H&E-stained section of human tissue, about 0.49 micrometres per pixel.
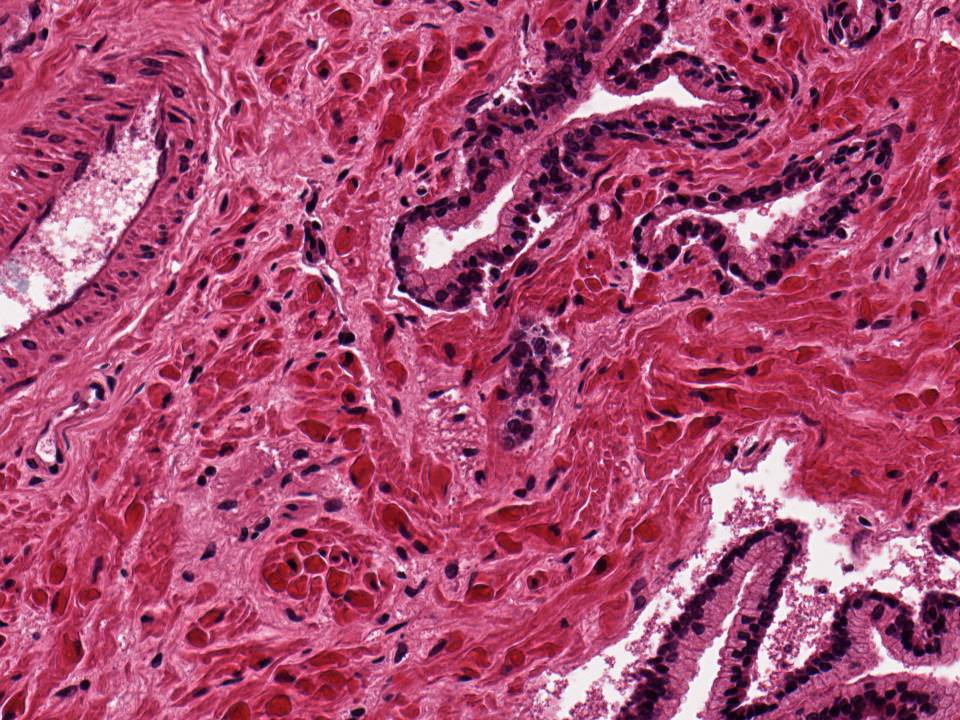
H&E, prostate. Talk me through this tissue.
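First, the field: abundant dense pink stroma fills most of it, with a few glands scattered within. Second, the lining: columnar cells with darkly stained nuclei. Third, the outlines: glands at the upper right are wavy and infolded rather than smooth and round. Fourth, lumen contents: the large upper-left gland holds pale, wispy material.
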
